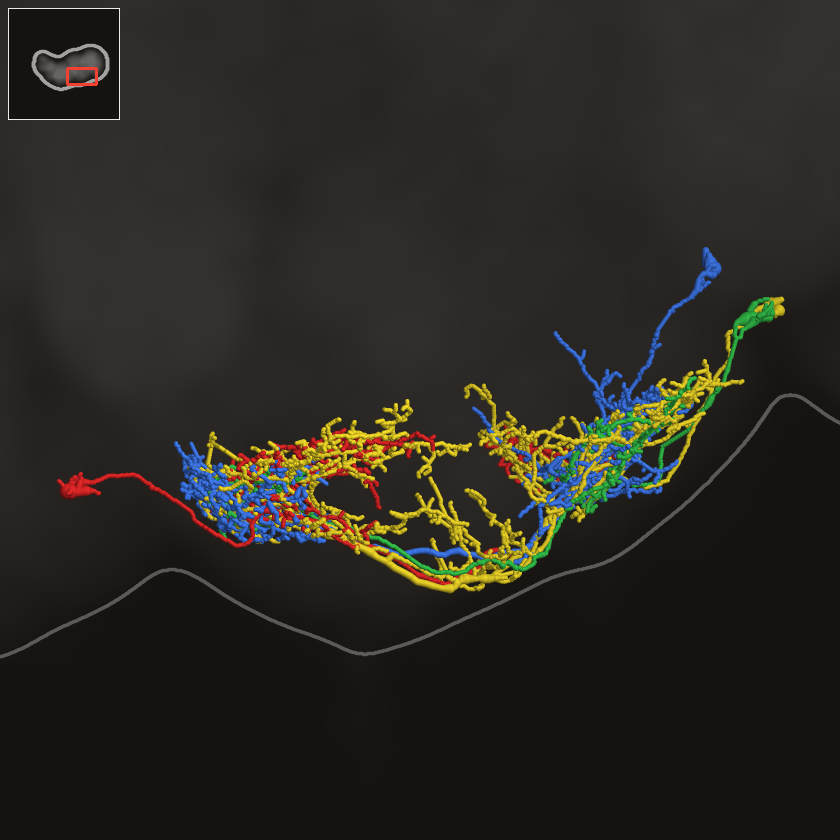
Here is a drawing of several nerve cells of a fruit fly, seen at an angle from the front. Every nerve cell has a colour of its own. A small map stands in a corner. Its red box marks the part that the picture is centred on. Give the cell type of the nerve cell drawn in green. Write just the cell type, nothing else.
GNG208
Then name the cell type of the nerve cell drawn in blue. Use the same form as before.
GNG552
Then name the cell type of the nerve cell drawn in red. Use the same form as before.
GNG522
